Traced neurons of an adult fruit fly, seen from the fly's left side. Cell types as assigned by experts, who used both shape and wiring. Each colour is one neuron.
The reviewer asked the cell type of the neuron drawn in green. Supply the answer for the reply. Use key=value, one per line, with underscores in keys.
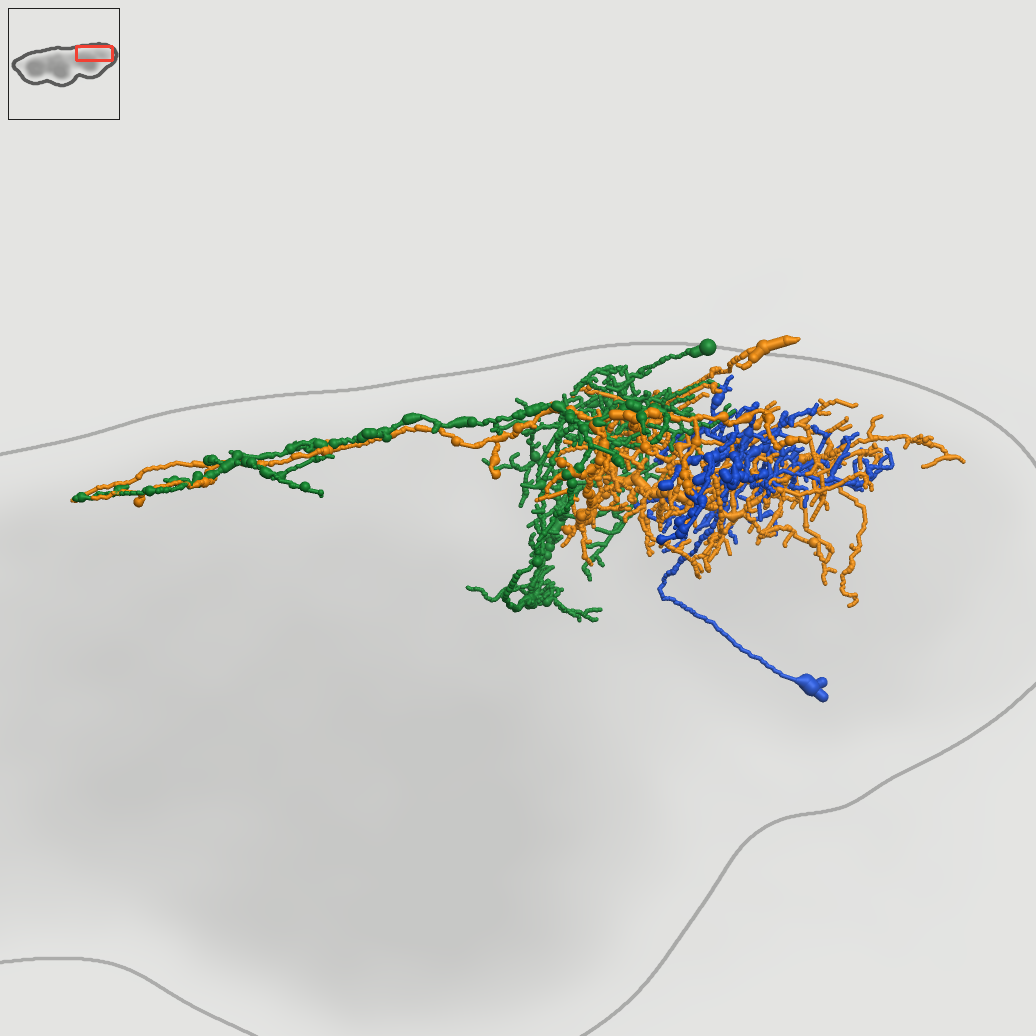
cell_type=INXXX332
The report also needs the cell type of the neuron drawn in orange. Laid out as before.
cell_type=INXXX315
